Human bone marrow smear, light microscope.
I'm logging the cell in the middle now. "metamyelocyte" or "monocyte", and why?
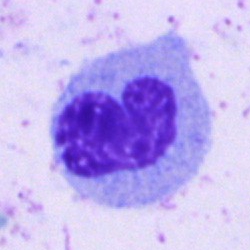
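It is a monocyte. First point, the cytoplasm: it is pale grey-blue and abundant, widest above and to the right of the nucleus.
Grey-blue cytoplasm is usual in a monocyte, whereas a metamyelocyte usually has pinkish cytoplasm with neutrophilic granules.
Second point, the chromatin: dark purple, broken by many small pale gaps.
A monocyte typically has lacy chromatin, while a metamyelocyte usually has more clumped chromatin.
Last, a deep notch in the upper edge of the nucleus gives it a folded, two-lobed shape.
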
